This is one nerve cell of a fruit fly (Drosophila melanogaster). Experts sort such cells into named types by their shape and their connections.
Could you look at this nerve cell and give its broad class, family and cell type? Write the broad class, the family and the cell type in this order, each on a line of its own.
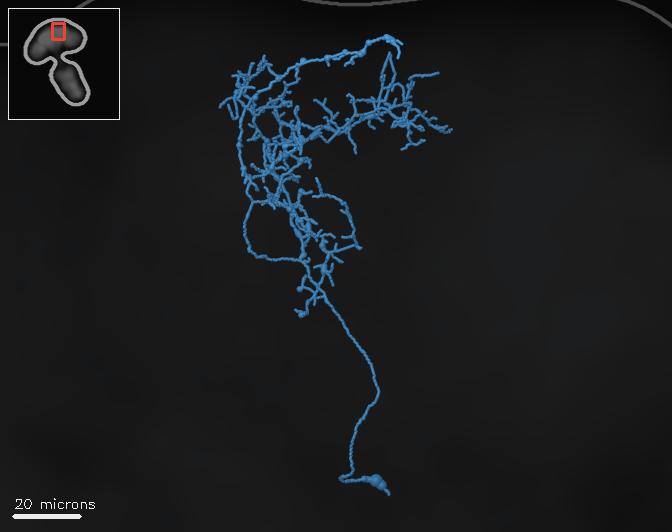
central-brain intrinsic neuron
hemilineage DM4_dorsal
SMP408_b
